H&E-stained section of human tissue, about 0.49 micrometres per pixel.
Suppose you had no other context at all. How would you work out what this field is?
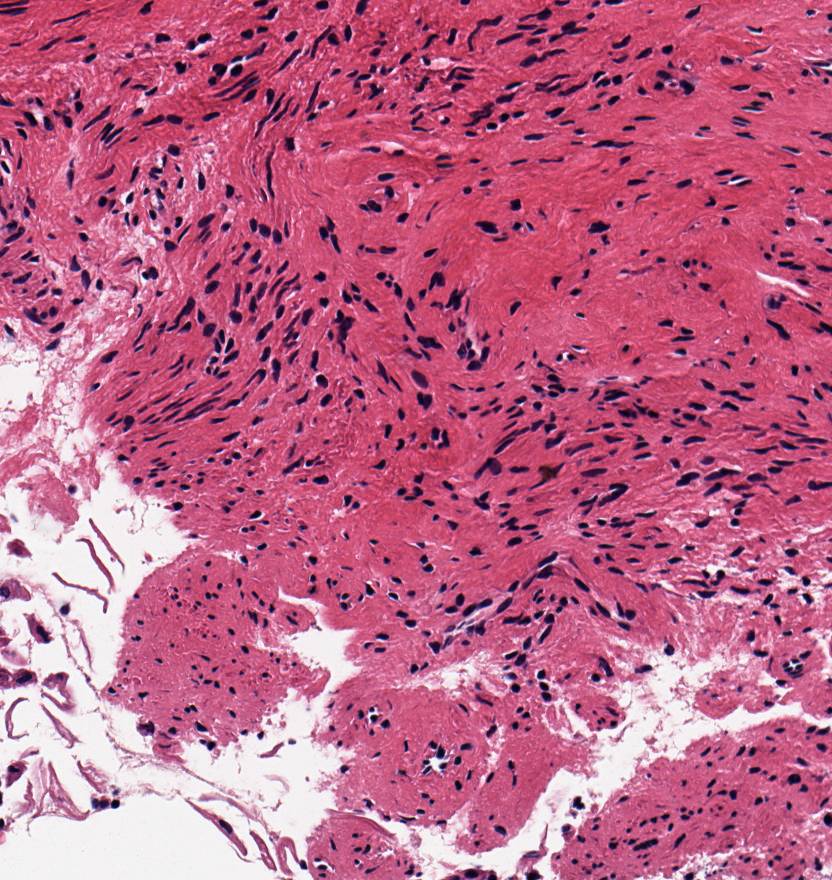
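What you have here is dense connective tissue. Look first at the bright pink fibrillar material: there is plenty of it, and the spindle cells lie within it.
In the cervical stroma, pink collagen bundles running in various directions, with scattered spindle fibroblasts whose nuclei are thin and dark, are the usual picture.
The spindle cells form fascicles that interlace and run different ways, with elongated, darkly stained nuclei. Notice also that no epithelium appears anywhere.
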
